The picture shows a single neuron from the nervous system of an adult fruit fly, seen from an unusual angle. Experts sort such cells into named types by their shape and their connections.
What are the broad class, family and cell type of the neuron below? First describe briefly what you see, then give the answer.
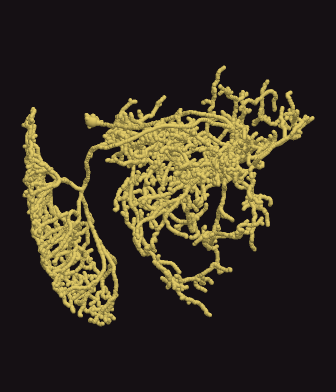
The picture shows dozens of branch ends. As drawn here it is about as wide as it is tall. This is a visual centrifugal neuron. Its family is LT. It is of cell type LT42.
